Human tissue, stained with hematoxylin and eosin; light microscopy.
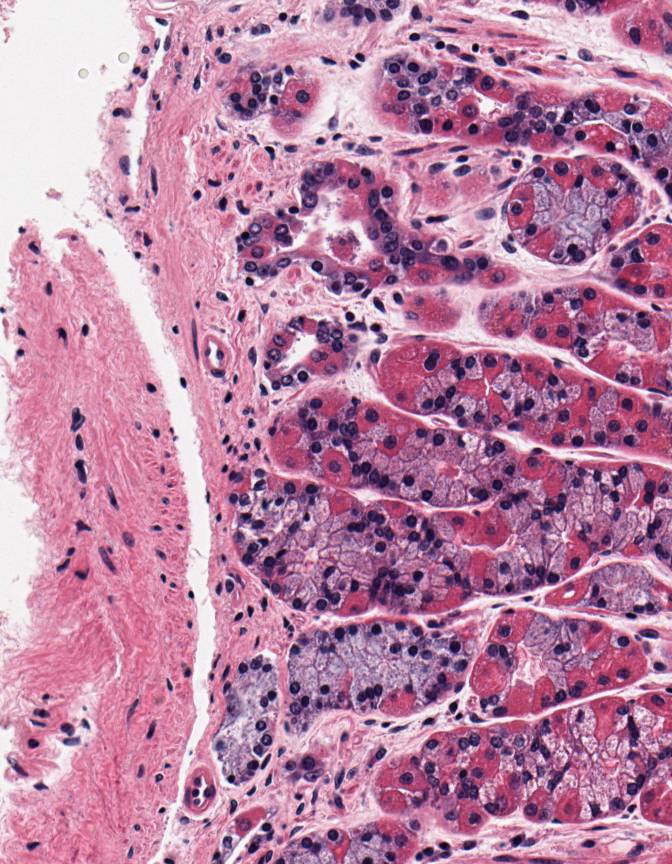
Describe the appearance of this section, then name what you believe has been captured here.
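First, glands: many in the lower half are filled by chief cells with purple-grey, finely bubbly cytoplasm and basal nuclei. Second, stroma: mere thin strands with scattered small dark nuclei separate them. Third, a vertical pink band of elongated-nucleus spindle cells borders their left. This is stomach.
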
